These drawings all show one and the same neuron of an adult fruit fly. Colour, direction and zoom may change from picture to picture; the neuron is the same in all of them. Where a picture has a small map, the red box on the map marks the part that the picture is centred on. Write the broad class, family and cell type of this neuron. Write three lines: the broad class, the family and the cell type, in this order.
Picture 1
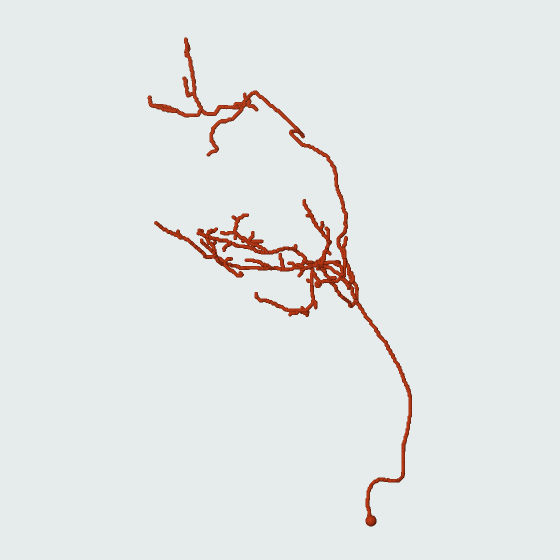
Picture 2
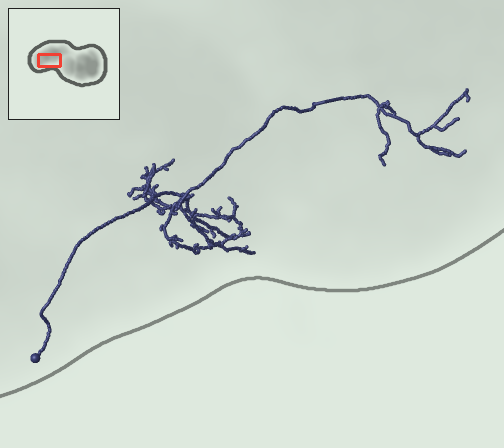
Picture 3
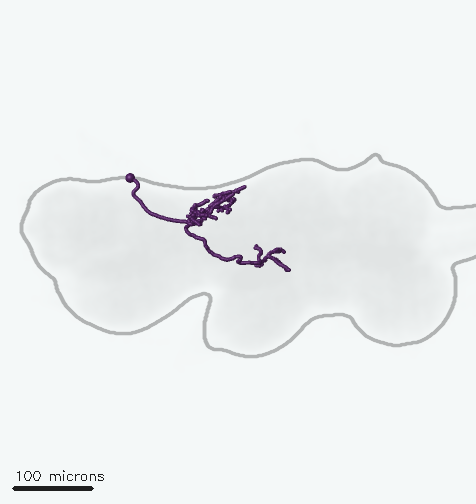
nerve-cord intrinsic neuron
hemilineage 07B
IN07B083_b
